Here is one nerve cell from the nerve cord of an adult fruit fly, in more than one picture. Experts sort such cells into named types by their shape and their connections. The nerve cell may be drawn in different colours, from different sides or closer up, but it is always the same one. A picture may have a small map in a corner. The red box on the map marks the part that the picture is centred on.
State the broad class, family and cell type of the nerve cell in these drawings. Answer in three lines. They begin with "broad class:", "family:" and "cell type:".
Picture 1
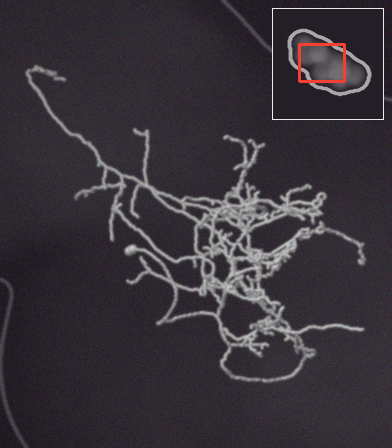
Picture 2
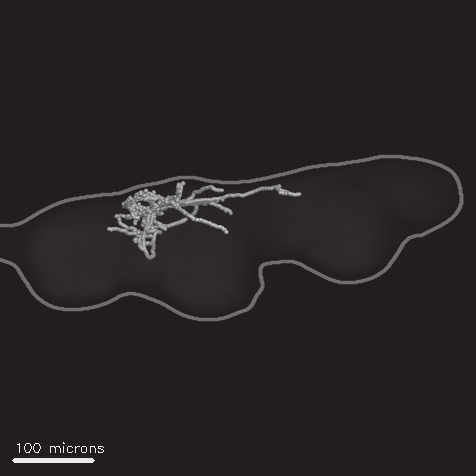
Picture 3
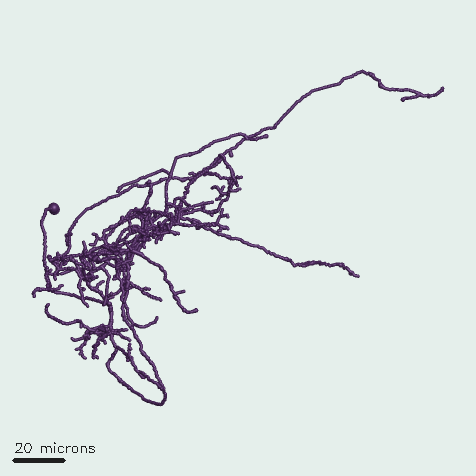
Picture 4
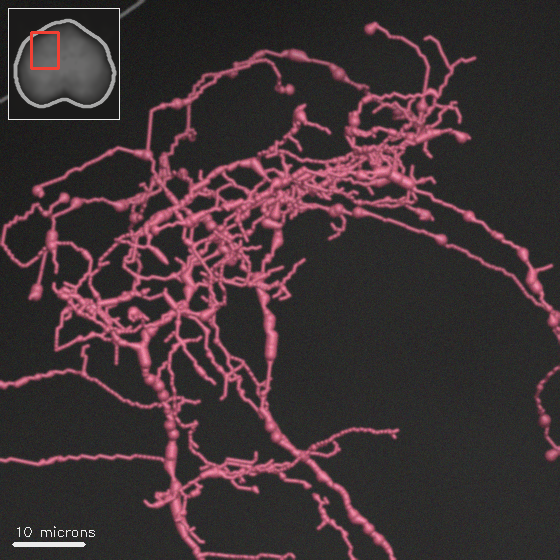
broad class: nerve-cord intrinsic neuron
family: hemilineage 17A
cell type: IN17A075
